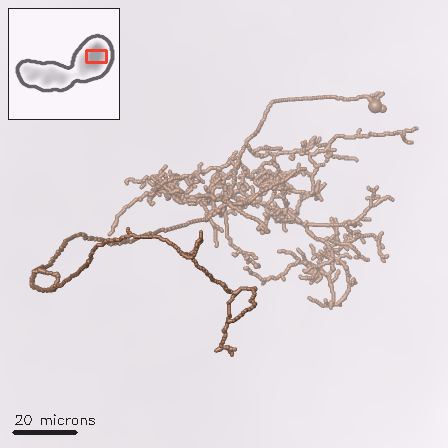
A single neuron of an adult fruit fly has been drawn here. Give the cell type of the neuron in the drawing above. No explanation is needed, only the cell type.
CB1255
